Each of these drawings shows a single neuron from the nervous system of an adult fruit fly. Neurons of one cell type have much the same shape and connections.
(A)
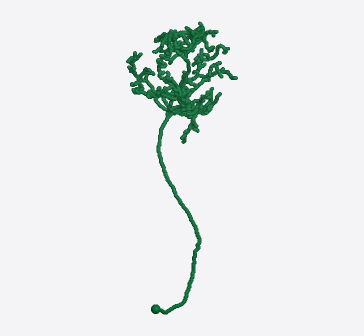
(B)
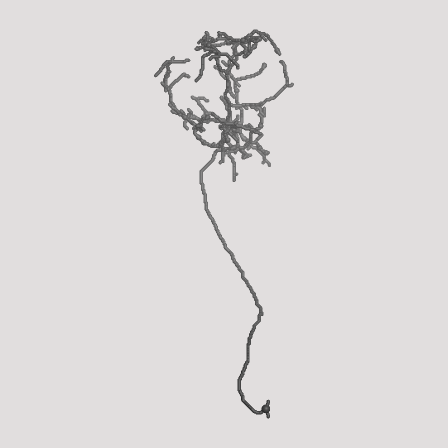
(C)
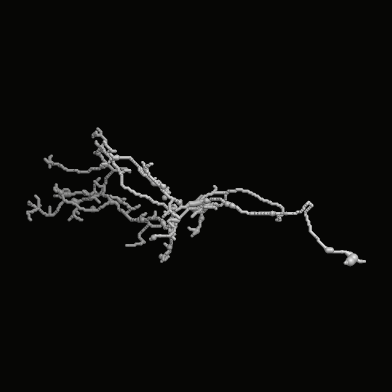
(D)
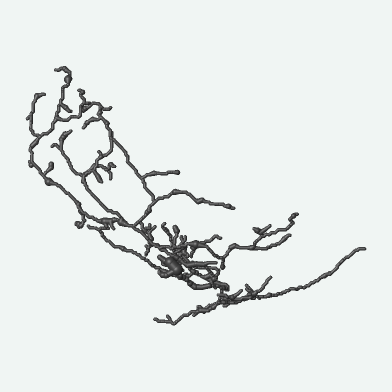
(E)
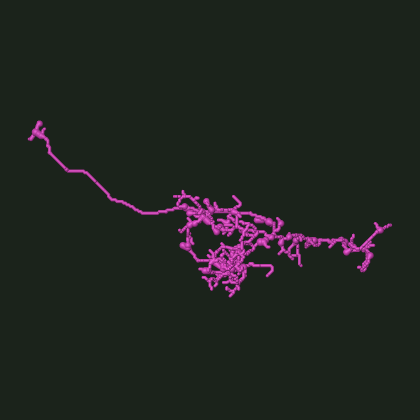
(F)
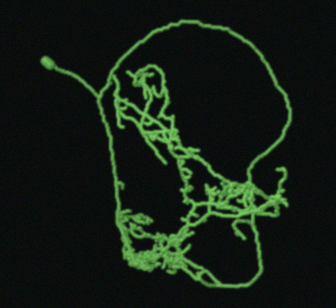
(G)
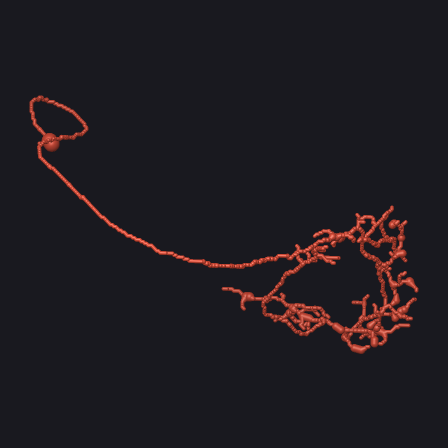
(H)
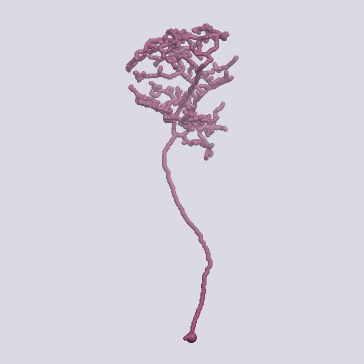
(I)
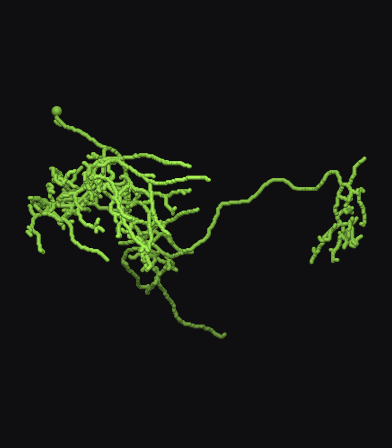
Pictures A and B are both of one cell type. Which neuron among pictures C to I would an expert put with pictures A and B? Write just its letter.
H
